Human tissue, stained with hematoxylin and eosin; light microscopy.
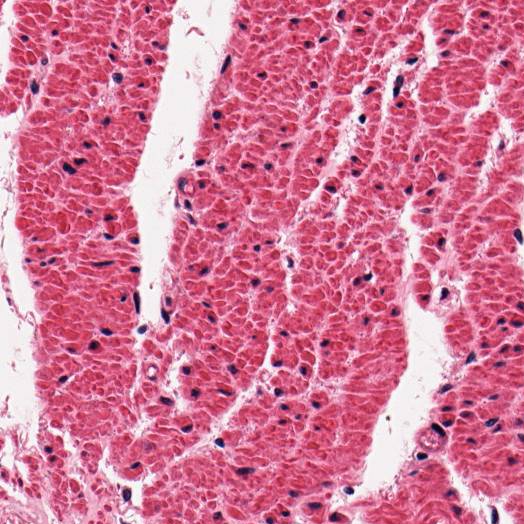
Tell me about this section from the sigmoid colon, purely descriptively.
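Most fibres are sectioned transversely or obliquely, so they appear as small, closely packed polygonal profiles. Their cytoplasm is deeply eosinophilic, with a fine granularity. Between the fibres there is only a scant amount of delicate, pale connective tissue. No fat cells are seen anywhere in the field.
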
